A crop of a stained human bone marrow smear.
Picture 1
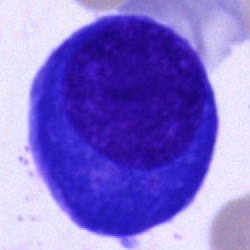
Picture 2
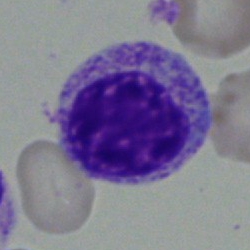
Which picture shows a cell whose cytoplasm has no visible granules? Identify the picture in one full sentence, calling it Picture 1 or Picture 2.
No visible granules are present in the cytoplasm of the cell in picture 1.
